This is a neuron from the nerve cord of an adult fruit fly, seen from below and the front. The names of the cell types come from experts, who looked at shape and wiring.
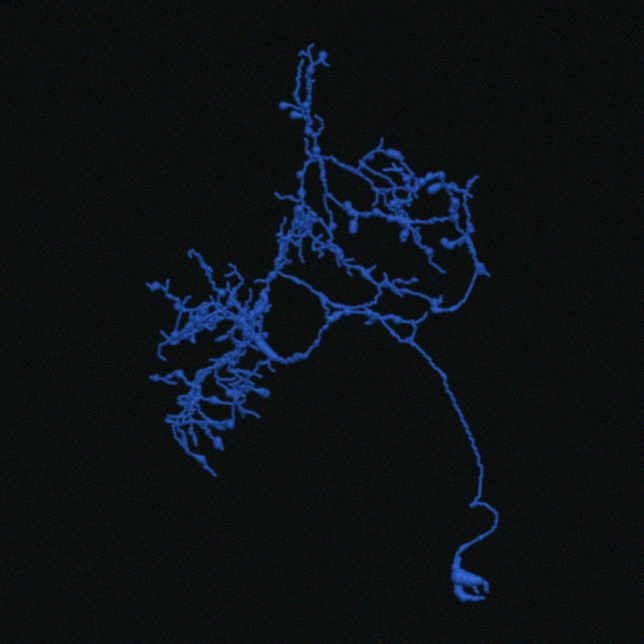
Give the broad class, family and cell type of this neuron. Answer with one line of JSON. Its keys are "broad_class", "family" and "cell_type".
{"broad_class": "nerve-cord intrinsic neuron", "family": "hemilineage 16B", "cell_type": "IN16B053"}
